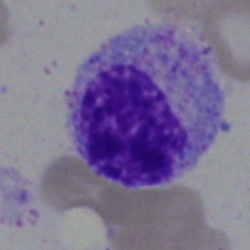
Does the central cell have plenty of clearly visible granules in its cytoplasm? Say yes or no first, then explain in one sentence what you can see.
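Yes. Purple granules are scattered throughout the cytoplasm.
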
